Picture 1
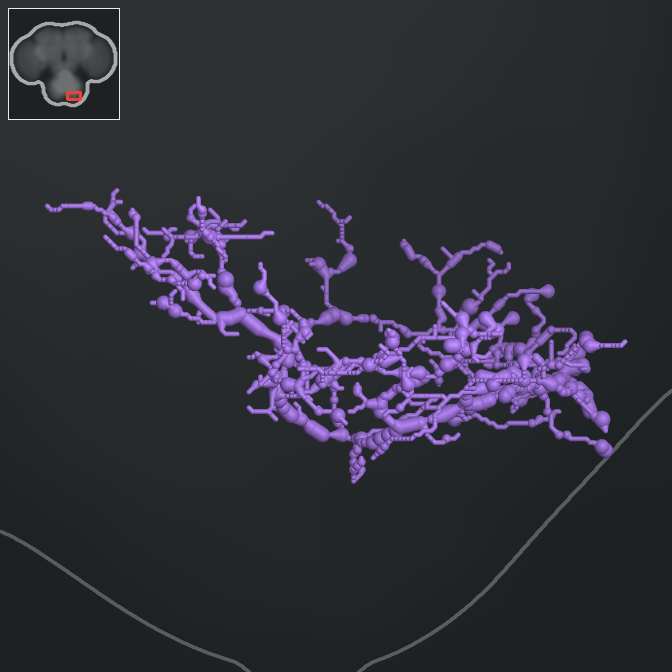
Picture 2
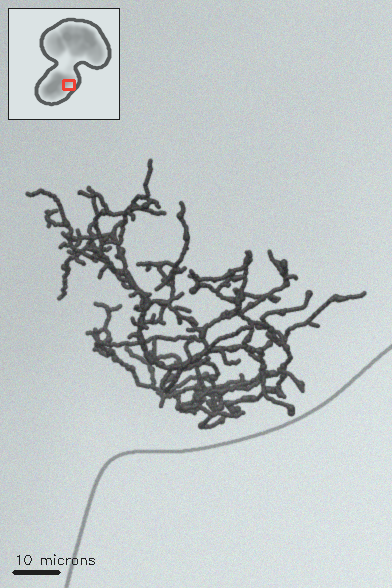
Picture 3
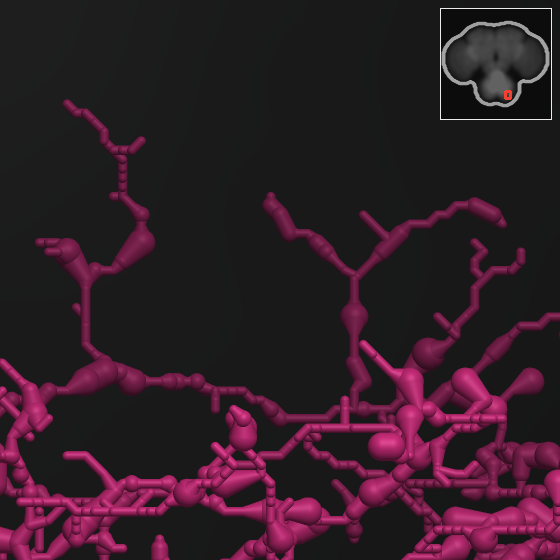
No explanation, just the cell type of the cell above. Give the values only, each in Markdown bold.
**IN01B023_d**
